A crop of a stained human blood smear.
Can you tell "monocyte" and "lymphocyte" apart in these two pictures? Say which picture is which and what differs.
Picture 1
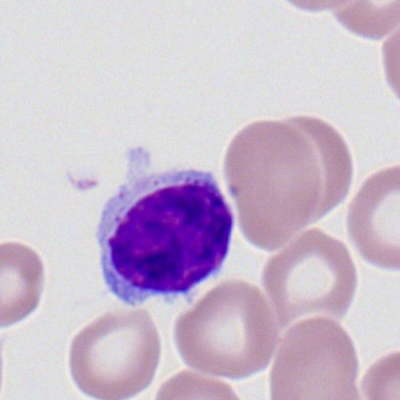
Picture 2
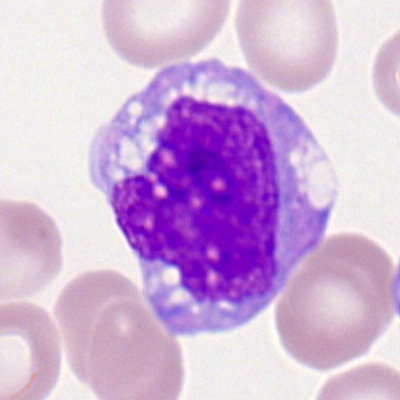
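Checked in order, picture 1 is a lymphocyte and picture 2 is a monocyte. Outline: both are irregular, the lymphocyte frayed with a short projection of cytoplasm extending upward from the top, the monocyte somewhat angular. Nucleus: in the monocyte it is irregular, with a notch on its left side that sets off a lobe at the lower left; in the lymphocyte the chromatin is dark purple and coarsely clumped, with no nucleoli visible.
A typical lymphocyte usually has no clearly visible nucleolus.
Cytoplasm colour: pale blue in the lymphocyte, pale blue-grey in the monocyte. Vacuoles: many small clear ones in the monocyte cytoplasm. Granules: the monocyte cytoplasm shows no coarse, distinctly coloured granules.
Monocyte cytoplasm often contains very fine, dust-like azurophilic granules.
Neighbours: a red cell touches the lymphocyte on its right side, and red cells lie close around the monocyte on several sides.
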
